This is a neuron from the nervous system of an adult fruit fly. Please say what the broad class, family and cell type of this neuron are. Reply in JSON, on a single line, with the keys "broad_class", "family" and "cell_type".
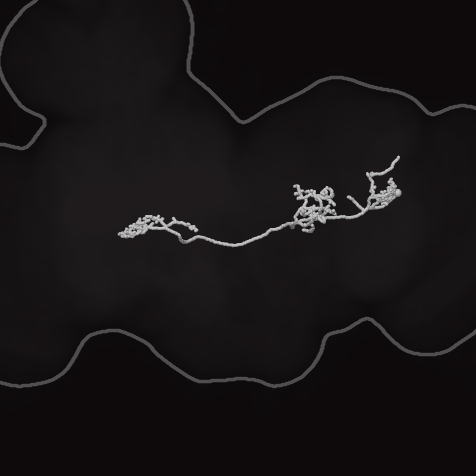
{"broad_class": "central-brain intrinsic neuron", "family": "hemilineage AOTUv3_ventral", "cell_type": "AOTU036"}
